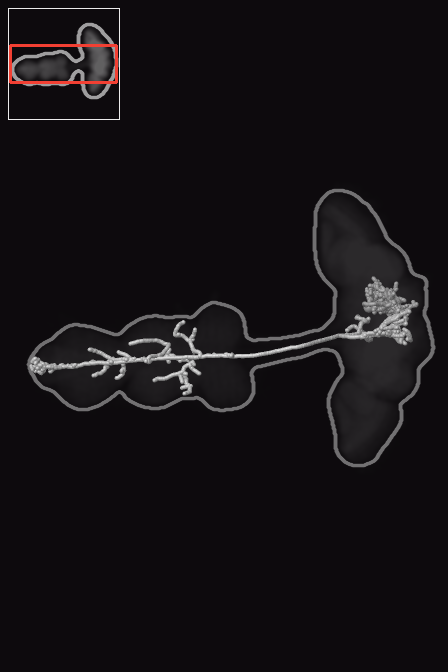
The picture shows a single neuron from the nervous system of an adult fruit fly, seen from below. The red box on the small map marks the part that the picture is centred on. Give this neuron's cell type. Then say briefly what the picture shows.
It is of cell type DNp48. It is a descending neuron. It runs through the neck, between the brain and the nerve cord. As drawn here it is more than twice as wide as it is tall.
